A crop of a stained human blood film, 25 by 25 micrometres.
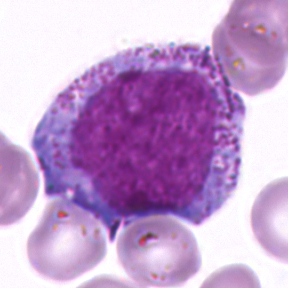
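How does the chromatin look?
Fine and evenly stippled, it seems, rather than clumped.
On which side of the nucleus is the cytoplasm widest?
The left.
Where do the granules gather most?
Small dark purple granules lie thickest along the upper and right edge of the cell.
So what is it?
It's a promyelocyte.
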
